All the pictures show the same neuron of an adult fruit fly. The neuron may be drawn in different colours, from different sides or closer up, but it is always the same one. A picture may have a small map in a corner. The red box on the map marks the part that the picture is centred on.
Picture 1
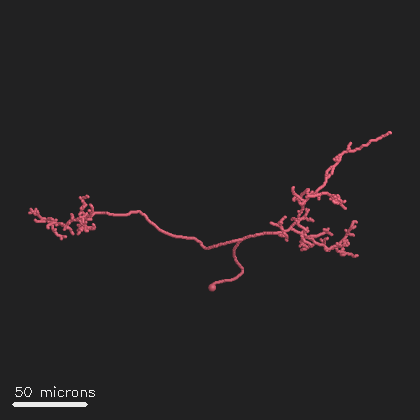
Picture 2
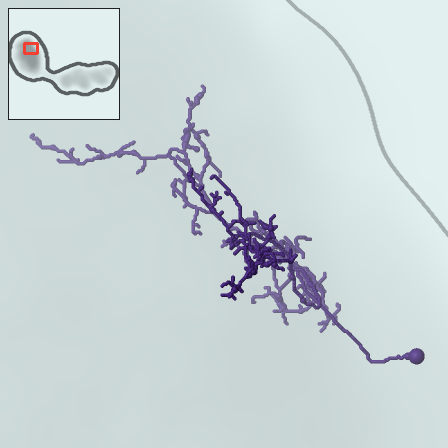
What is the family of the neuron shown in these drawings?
hemilineage DM6_posterior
